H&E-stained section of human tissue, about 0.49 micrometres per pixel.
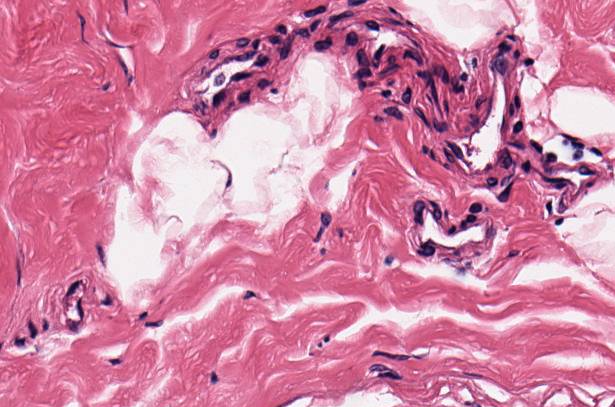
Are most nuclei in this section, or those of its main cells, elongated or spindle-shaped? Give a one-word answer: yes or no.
Yes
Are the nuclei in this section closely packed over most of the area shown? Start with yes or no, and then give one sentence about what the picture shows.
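No. Most of the field is pink collagen bundles with few nuclei among them.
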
